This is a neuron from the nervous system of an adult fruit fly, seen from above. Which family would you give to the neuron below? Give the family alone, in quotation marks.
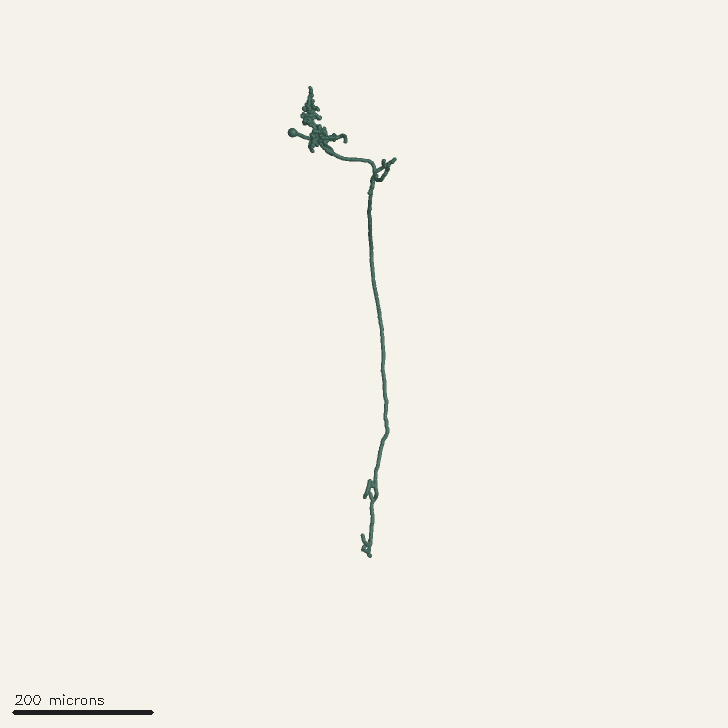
"hemilineage LB7"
